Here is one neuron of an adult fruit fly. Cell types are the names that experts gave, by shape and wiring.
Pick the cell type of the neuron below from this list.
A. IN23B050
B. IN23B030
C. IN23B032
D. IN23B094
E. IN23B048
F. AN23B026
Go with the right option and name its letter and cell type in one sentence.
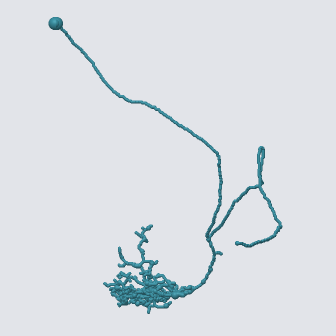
It is IN23B094, given as option D, that the neuron is by cell type.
